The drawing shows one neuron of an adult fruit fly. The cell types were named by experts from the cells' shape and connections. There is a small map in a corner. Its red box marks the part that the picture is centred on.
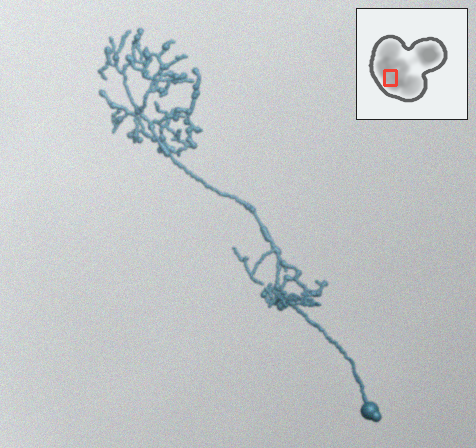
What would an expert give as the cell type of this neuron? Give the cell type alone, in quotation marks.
"ER3a_b"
